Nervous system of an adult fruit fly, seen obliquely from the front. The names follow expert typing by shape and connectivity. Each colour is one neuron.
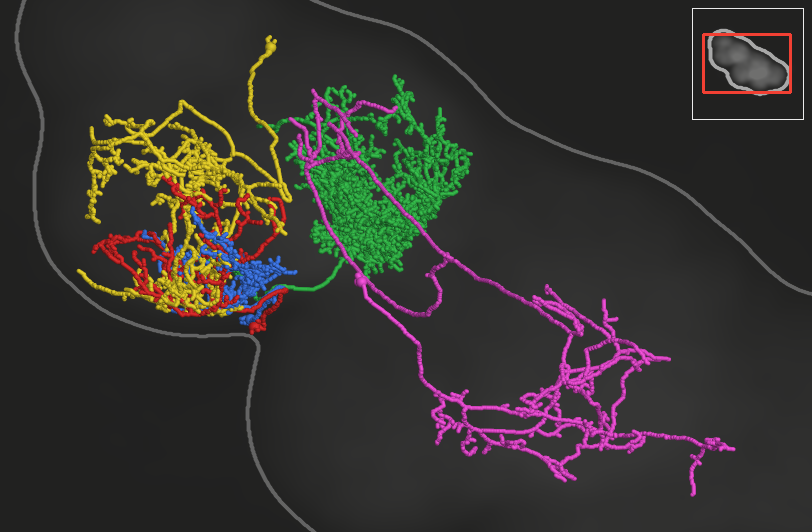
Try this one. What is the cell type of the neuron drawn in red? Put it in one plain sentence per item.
The cell type is IN14A051.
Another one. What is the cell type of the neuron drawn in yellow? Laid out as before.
The cell type is IN26X003.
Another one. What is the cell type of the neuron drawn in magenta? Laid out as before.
The cell type is IN17A094.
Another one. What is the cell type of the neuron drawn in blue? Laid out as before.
The cell type is IN14A098.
